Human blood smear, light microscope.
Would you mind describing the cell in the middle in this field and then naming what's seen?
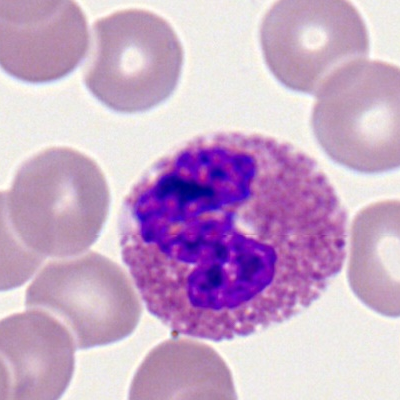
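Outline first: round and smooth. Nucleus next: one lobe lies to the upper left and the other to the lower right, and no nucleoli are visible. Cytoplasm last: coarse pinkish granules pack it throughout. The cell is an eosinophil.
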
